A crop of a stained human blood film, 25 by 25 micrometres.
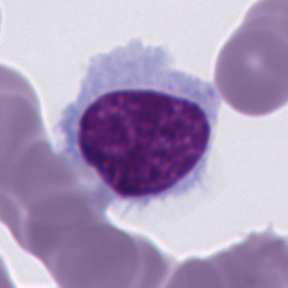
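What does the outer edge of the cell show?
A ragged border with fine hair-like projections around much of it, most plentiful along the upper edge.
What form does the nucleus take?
A single rounded oval without lobes.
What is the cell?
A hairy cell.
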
